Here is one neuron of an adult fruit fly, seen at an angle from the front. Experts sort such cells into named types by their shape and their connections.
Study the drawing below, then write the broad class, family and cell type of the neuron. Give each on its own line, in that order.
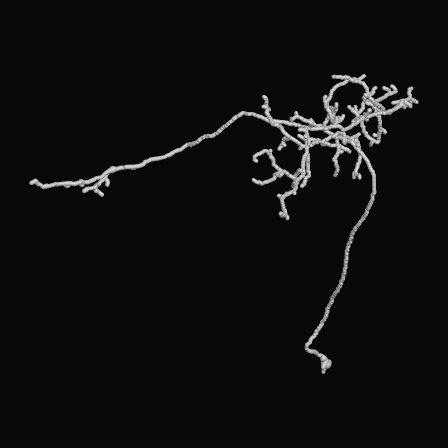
nerve-cord intrinsic neuron
hemilineage 06A
IN06A044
